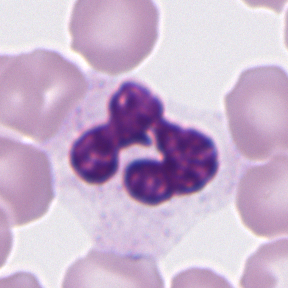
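Segmented neutrophil, the central cell in a stained peripheral blood smear. The outline is roughly round and smooth. Its chromatin is dark purple and coarsely clumped. The plentiful, very pale pinkish-lilac cytoplasm holds fine, faint lilac granules.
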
